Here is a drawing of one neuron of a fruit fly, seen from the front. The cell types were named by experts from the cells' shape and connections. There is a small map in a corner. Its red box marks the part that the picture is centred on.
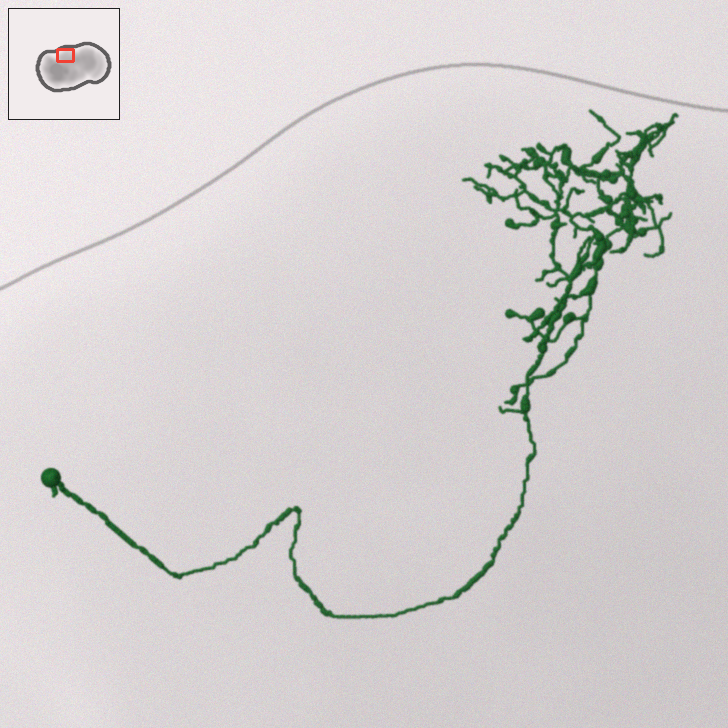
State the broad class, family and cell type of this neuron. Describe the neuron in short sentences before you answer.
The picture shows dozens of branch ends. In this view it is about as wide as it is tall. This is a central-brain intrinsic neuron. Its family is hemilineage SLPal1. Its cell type is SLP024.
